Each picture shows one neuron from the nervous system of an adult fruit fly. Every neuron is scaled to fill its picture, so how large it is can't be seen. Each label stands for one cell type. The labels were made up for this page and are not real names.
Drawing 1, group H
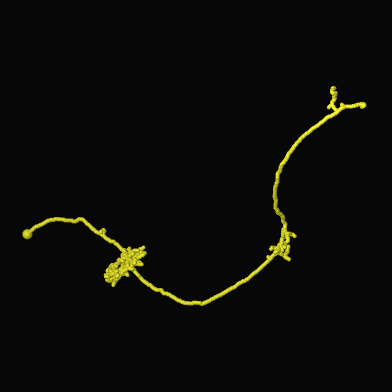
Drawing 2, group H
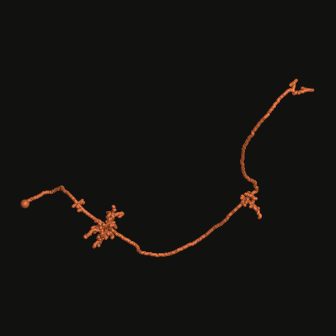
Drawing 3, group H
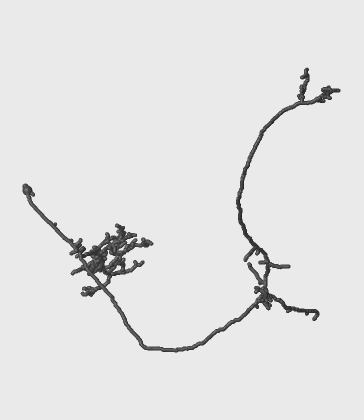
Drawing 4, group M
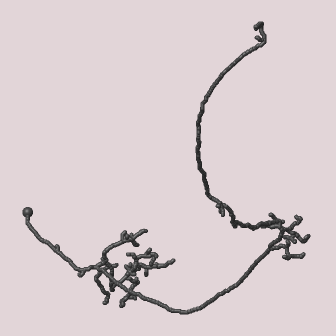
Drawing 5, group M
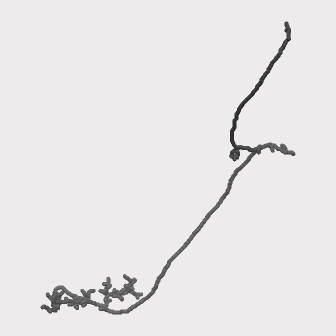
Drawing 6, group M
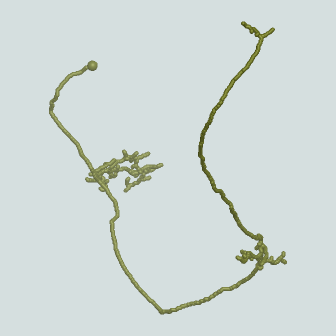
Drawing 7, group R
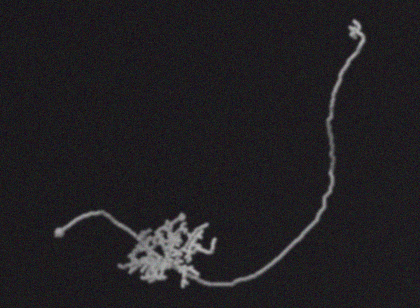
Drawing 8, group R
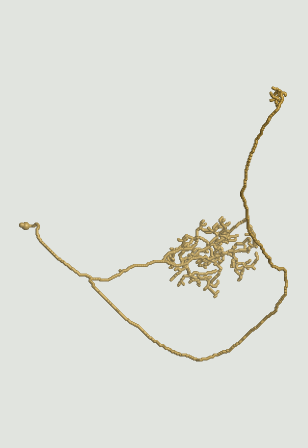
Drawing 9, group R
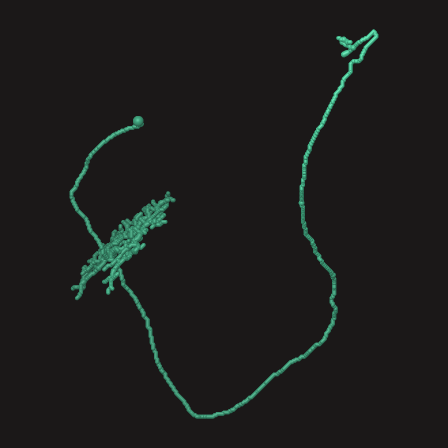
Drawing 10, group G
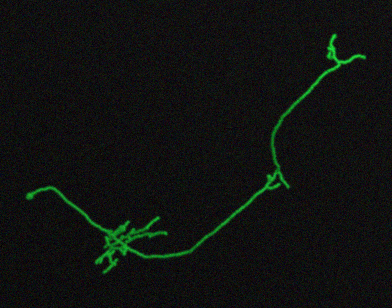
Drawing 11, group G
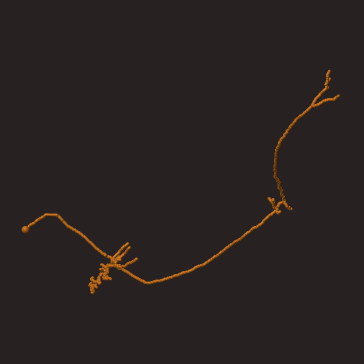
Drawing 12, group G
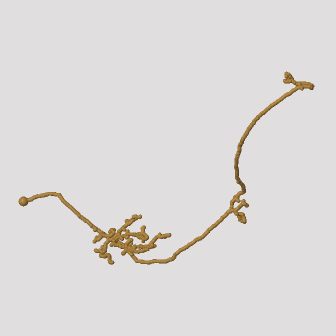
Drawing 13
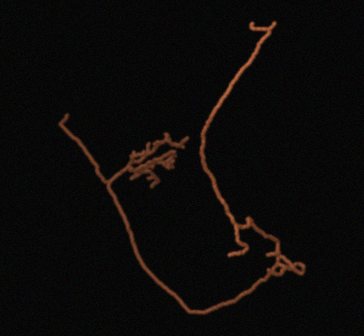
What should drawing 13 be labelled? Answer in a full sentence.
It belongs to group M.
